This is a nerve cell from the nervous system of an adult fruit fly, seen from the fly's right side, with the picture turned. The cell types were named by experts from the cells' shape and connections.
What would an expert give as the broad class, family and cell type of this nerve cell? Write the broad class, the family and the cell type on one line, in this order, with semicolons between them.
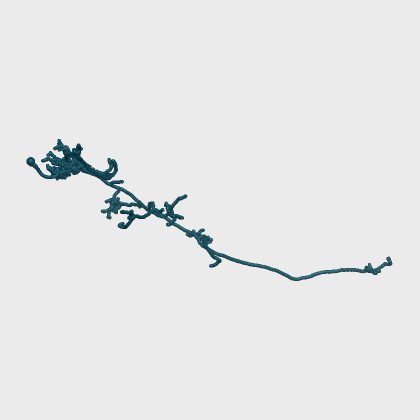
ascending neuron; hemilineage 04A; AN04A001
